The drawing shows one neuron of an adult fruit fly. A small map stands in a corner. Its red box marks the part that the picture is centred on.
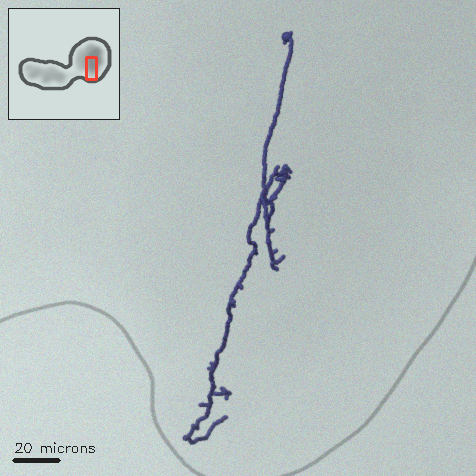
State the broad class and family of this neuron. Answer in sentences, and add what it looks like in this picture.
This is an optic-lobe intrinsic neuron. The family is Cm. The cell body can be seen at the top of the picture. From top to bottom in the picture it spans about 190 microns.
